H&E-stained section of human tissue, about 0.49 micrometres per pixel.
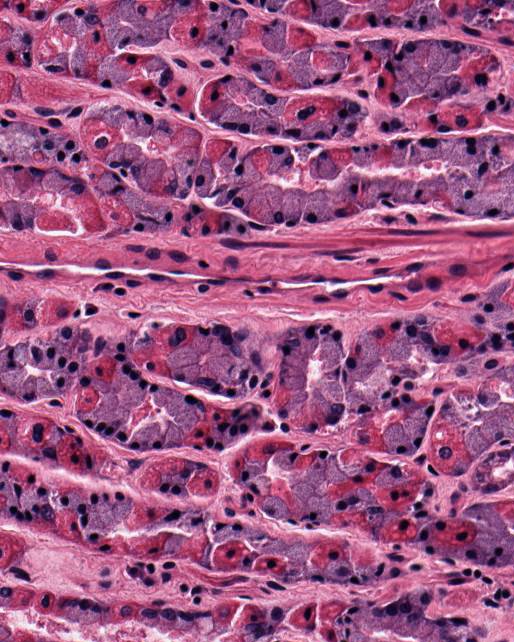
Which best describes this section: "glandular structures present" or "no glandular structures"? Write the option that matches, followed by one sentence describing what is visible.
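Glandular structures present. Parietal cells with bright pink cytoplasm and round central nuclei are scattered among the glands throughout the field.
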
